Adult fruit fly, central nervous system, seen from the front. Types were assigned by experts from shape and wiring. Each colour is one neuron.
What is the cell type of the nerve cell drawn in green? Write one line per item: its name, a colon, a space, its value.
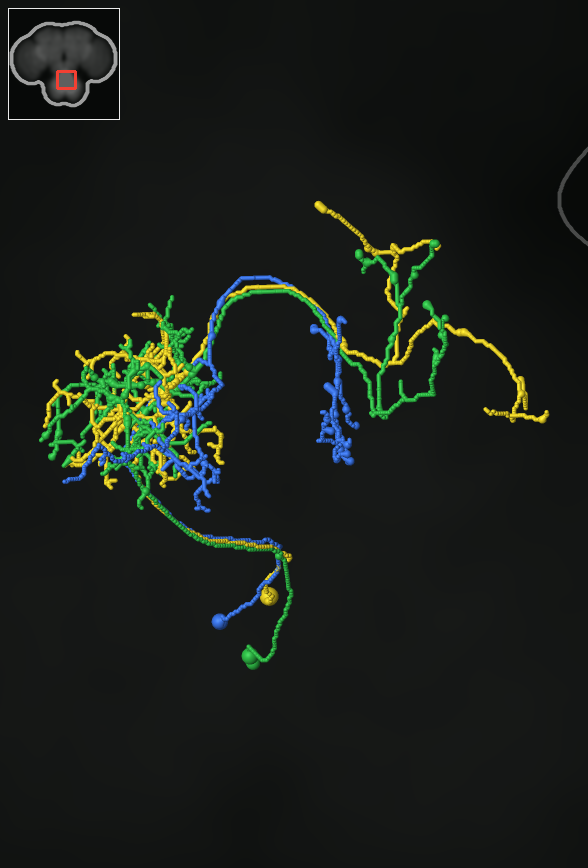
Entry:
cell type: IN06A125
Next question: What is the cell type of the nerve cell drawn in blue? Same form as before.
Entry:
cell type: IN06A138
